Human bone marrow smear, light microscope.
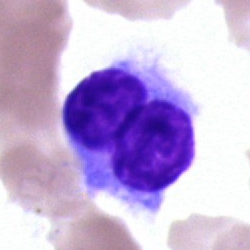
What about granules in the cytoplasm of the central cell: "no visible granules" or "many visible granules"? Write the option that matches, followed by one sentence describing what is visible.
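No visible granules. The cytoplasm shows no granules.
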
